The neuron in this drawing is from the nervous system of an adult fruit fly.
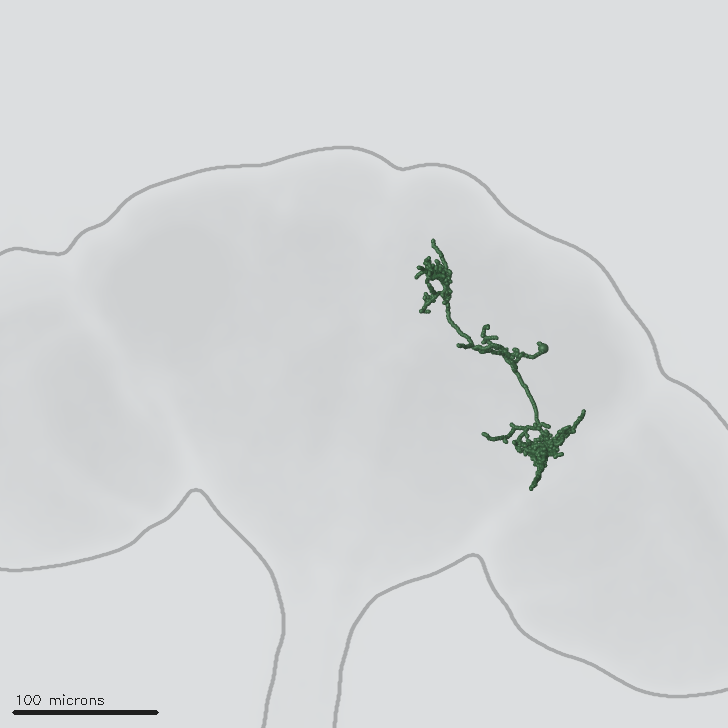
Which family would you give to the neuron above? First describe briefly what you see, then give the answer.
It is in the brain and does not reach the nerve cord. The cell body is on the right of the picture. By the scale bar it is about 180 microns tall in this view. This is a central-brain intrinsic neuron. The family is hemilineage VLPd&p1_posterior.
